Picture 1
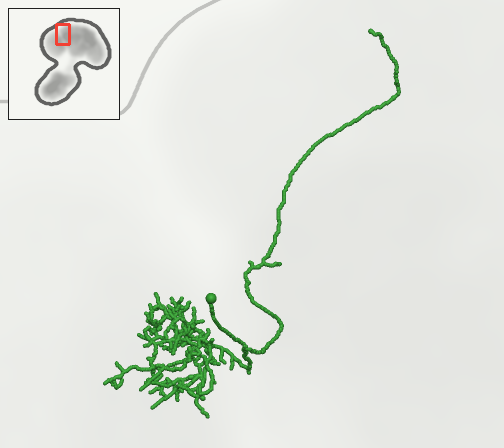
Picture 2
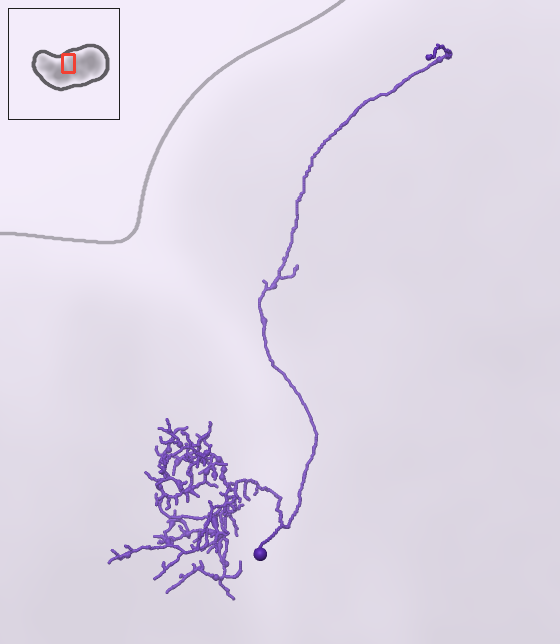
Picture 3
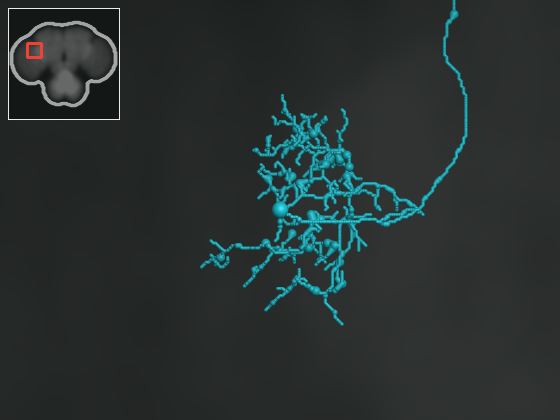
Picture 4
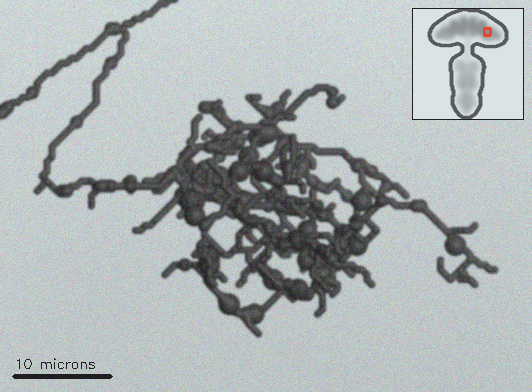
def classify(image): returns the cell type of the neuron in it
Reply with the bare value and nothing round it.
LoVP6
